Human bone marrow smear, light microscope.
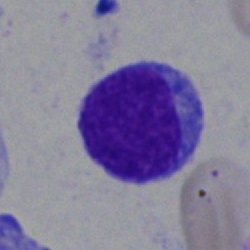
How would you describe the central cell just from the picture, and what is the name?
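Round and smooth in outline, the cell carries its nucleus off-centre, pushed toward the left side. On the right, the cytoplasm forms a narrow blue crescent without visible granules. This cell is a lymphocyte.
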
